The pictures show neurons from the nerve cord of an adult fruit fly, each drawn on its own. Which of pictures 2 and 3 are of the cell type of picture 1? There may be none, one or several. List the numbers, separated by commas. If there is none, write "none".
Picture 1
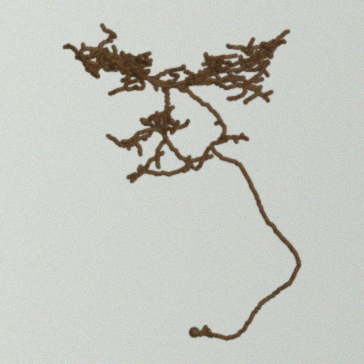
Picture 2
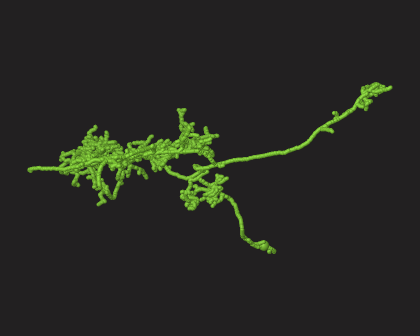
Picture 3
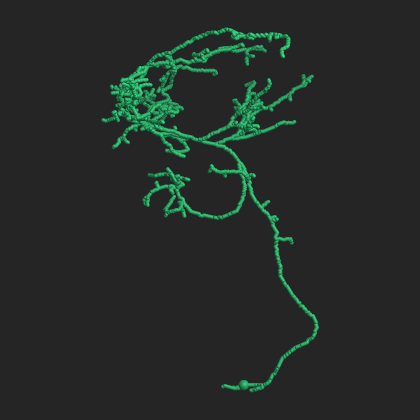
3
